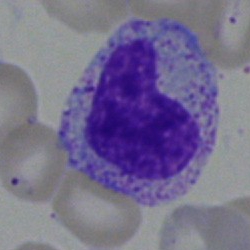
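Metamyelocyte, centre of the field. Notice how the nucleus is indented on its upper right side, which gives it a kidney-like shape. Its chromatin is dense and deep purple. Around it, the cytoplasm is pale blue-grey, with small purple granules scattered all through it.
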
